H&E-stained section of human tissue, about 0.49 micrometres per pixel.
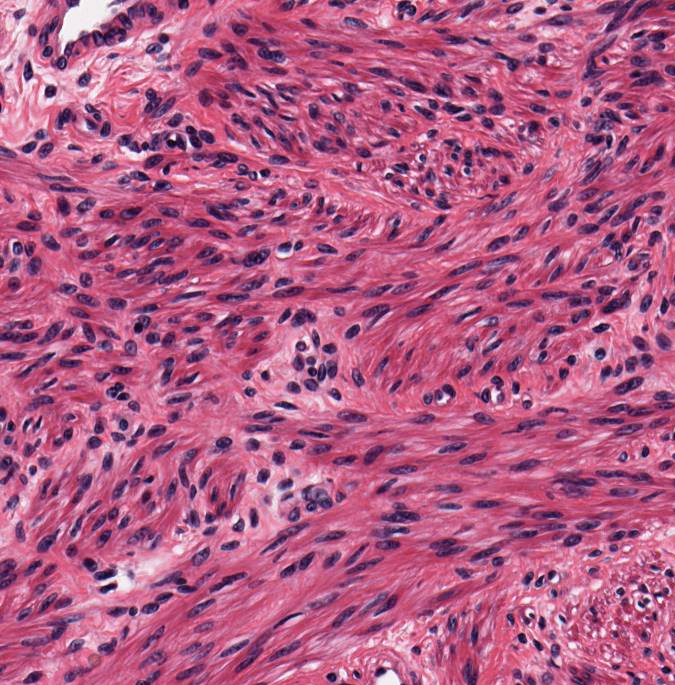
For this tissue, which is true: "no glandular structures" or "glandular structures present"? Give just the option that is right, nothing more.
No glandular structures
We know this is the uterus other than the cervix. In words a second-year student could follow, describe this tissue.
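Spindle cells occupy the entire field, arranged in fascicles that intersect at varying angles. Their nuclei are mostly elongated and cigar-shaped, with blunt, rounded ends. The cytoplasm is eosinophilic and fibrillary, running along the length of each bundle. In the centre and at the lower right, some bundles are cut transversely, so their nuclei appear round.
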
